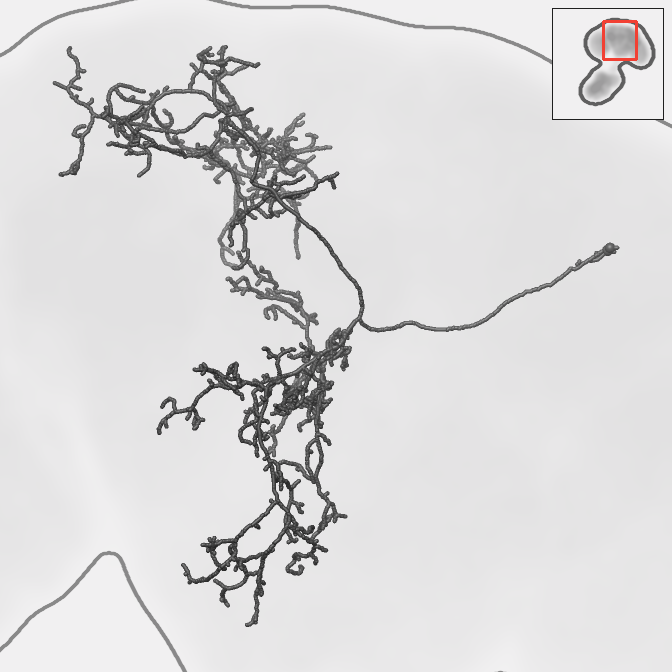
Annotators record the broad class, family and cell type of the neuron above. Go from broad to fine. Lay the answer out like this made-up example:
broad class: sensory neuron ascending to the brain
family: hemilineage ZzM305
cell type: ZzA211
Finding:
broad class: central-brain intrinsic neuron
family: hemilineage CREa1_ventral
cell type: mALB5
